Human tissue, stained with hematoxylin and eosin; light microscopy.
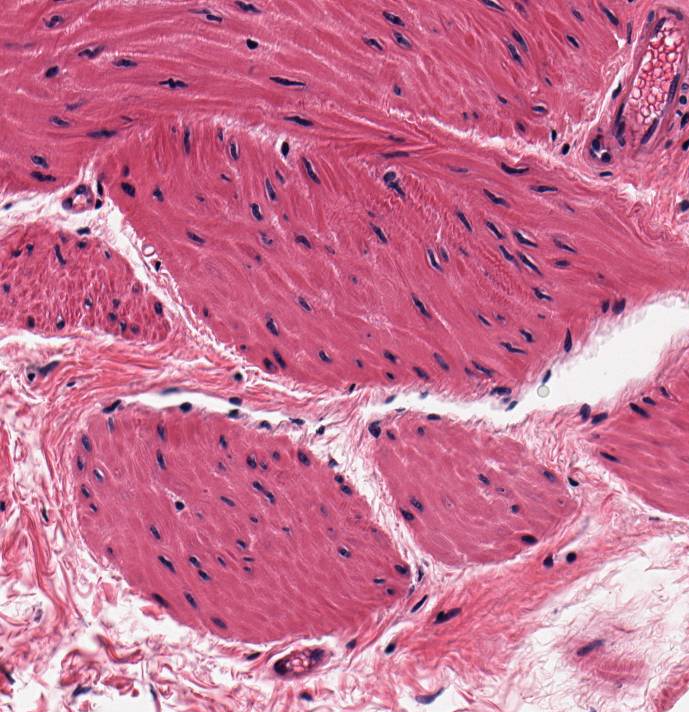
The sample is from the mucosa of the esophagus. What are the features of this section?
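Each smooth muscle cell contains a single elongated, cigar-shaped nucleus placed centrally. The cytoplasm is pink and finely fibrillar, without cross-striations. The septa between bundles consist of pale, loose, wavy collagen and are widest at the lower left and lower right of the field. In the septum at the upper right corner lies a small blood vessel filled with red blood cells.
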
